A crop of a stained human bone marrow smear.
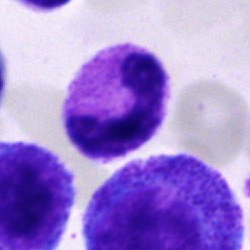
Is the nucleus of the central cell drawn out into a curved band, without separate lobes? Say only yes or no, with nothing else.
Yes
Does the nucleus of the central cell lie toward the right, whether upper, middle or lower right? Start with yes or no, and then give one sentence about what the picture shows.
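Yes. A moderate amount of pale pinkish-lilac cytoplasm fills the left and centre of the cell.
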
